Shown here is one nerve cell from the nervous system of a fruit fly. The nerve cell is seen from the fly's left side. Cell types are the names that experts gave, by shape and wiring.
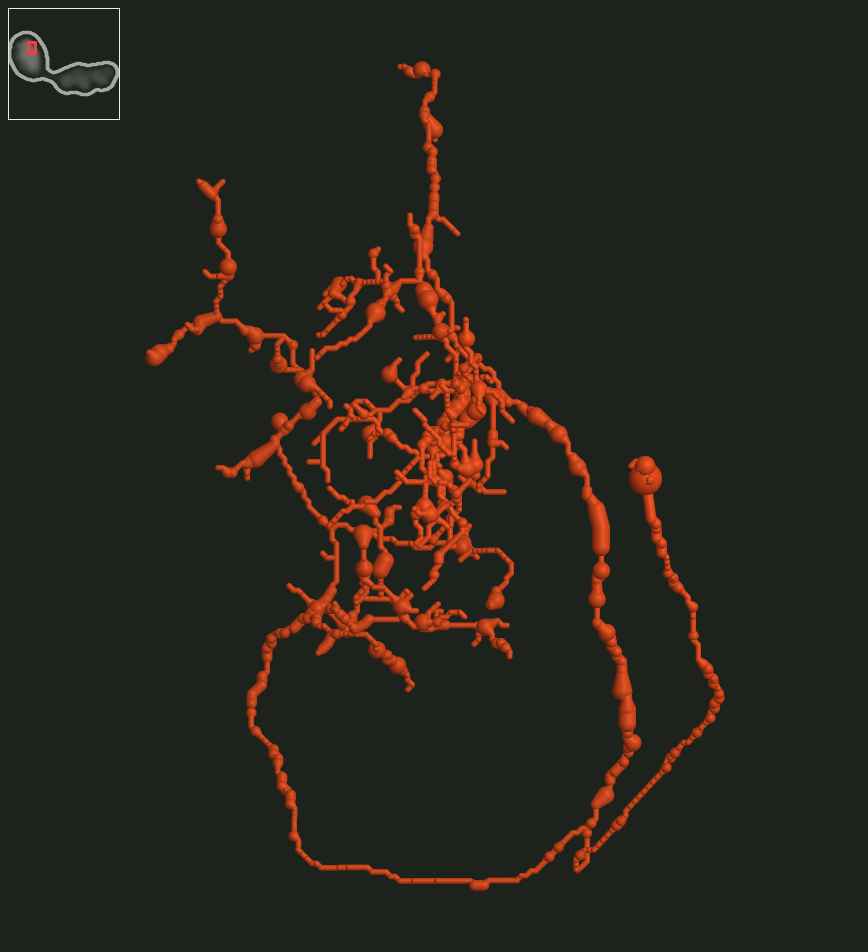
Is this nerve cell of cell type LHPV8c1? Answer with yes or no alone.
yes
